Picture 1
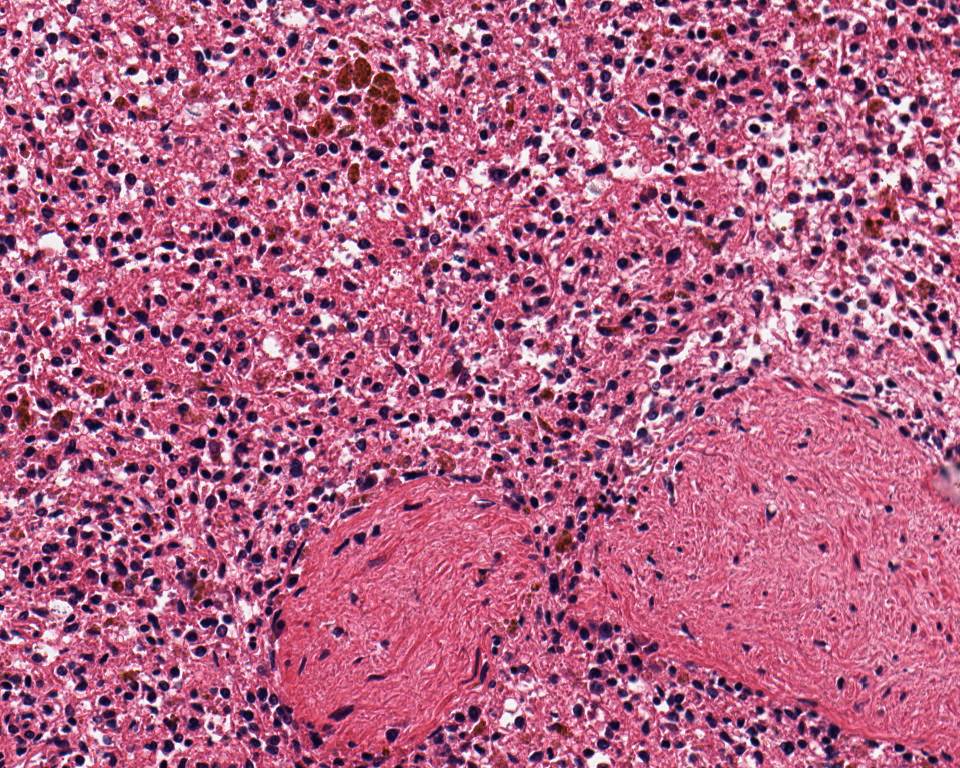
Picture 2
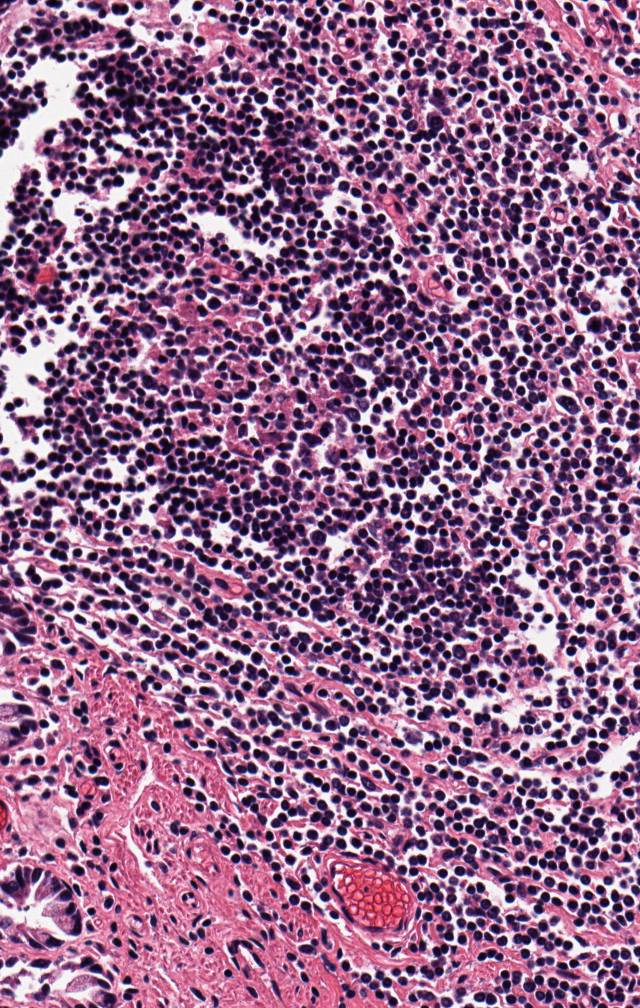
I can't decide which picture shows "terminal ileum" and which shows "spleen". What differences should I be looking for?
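Picture 1 shows the spleen and picture 2 the terminal ileum. Each is mostly a dense sheet of small cells with round dark nuclei and scant cytoplasm. Picture 1 has two rounded islands of pale pink wavy collagen with few spindle-shaped nuclei, at lower centre and lower right, and clumps of golden-brown granular pigment, largest near the upper left. Picture 2 has small thin-walled, pink-walled vessels among its lymphocytes, a gland lined by columnar epithelial cells in the bottom left corner, and pink stroma with spindle-shaped nuclei in the lower left.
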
